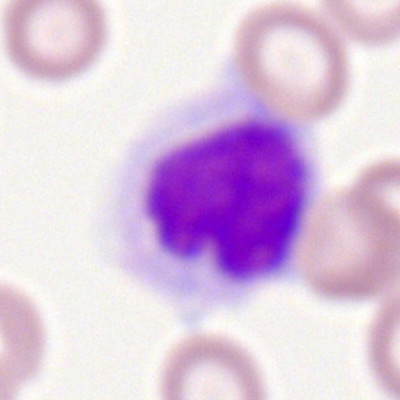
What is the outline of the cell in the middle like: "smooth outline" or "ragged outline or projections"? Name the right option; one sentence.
The cell's outline is ragged or frayed, or has projections, blebs or tags.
